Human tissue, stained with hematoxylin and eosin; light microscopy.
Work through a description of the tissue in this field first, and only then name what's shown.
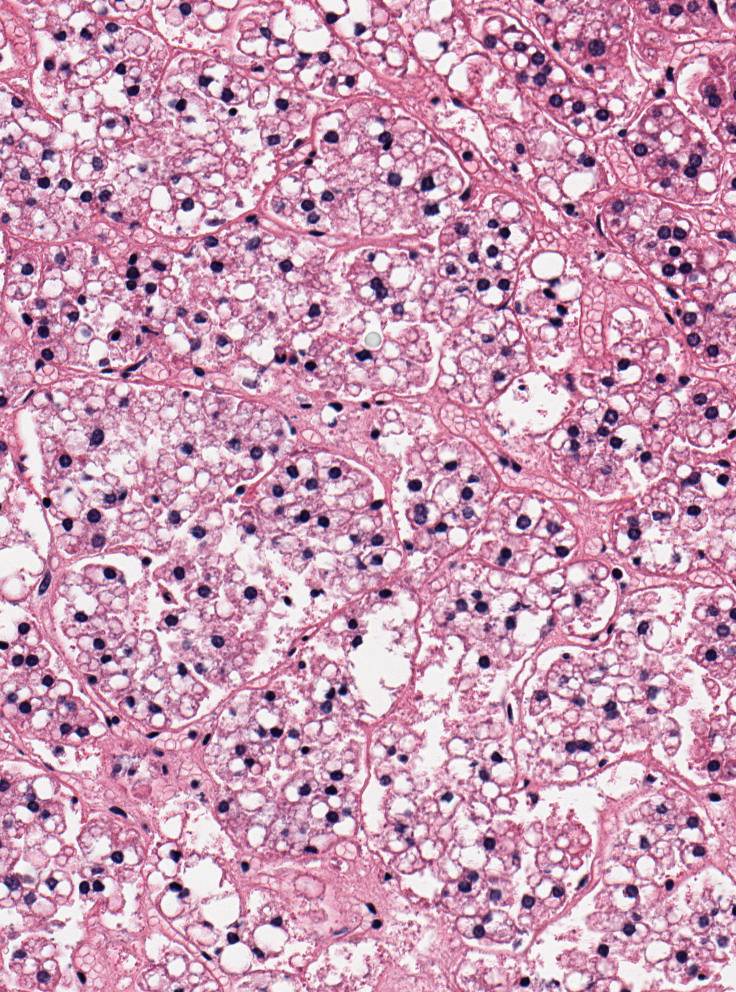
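The cells have abundant pale pink cytoplasm filled with many small clear vacuoles, which gives it a bubbly look. Nuclei are alike in size and shape from one nest to the next across the field. Between the nests, the stroma is scant and forms only delicate branching strands. No glands with lumens lined by an orderly epithelial layer are seen. The tissue is adrenal gland.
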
